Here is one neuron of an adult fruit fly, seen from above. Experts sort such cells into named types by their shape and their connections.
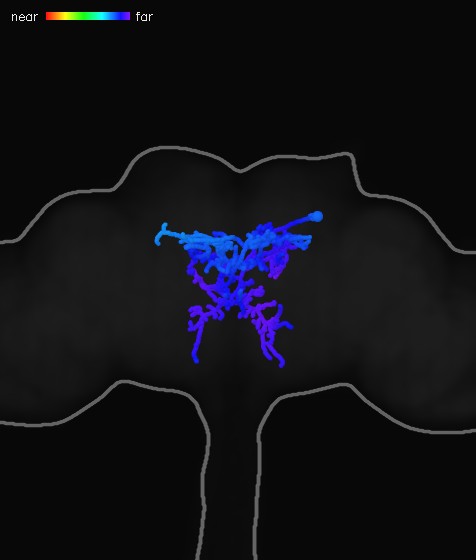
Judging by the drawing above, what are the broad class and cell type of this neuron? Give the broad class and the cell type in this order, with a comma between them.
central-brain intrinsic neuron, GNG188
